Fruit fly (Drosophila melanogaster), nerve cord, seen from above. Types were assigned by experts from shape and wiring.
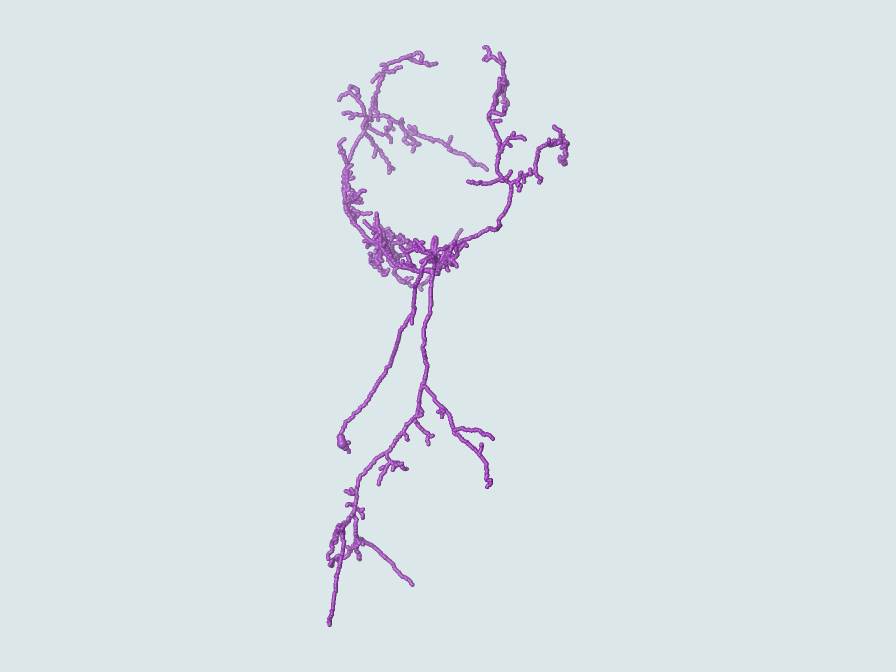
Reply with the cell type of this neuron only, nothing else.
IN03A054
